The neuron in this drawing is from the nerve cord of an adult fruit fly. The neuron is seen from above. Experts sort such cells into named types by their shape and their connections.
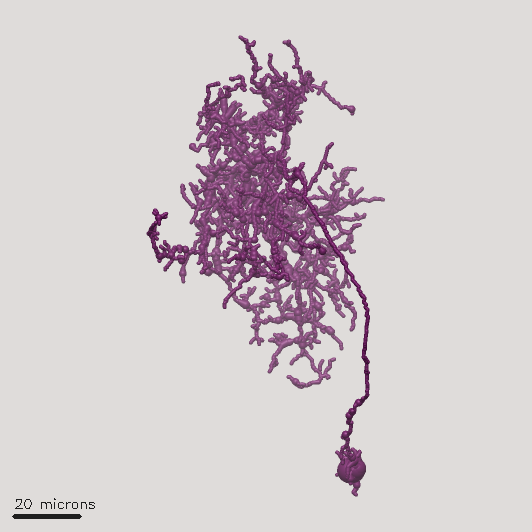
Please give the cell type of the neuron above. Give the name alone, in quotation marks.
"IN21A019"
